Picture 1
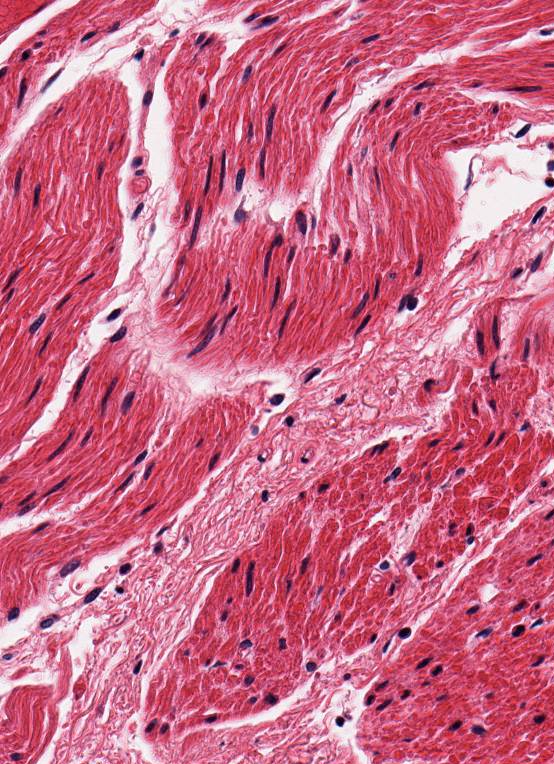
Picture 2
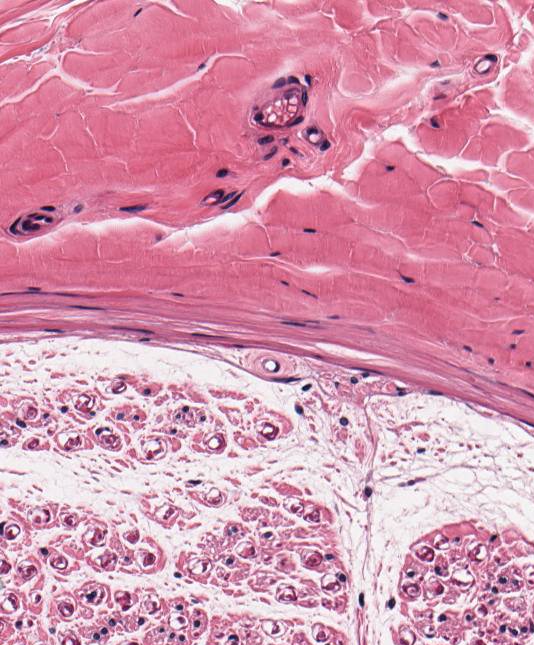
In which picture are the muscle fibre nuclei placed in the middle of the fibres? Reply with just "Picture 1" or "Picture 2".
Picture 1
